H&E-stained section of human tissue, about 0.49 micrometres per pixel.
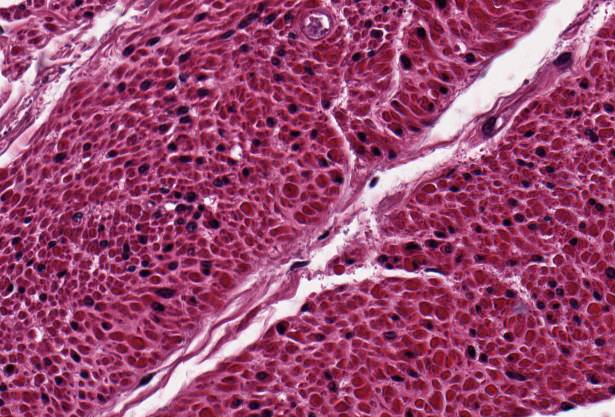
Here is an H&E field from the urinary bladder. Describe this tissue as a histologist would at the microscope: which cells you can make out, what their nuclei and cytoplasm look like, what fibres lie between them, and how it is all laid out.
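Notice first the solid sheets of closely packed polygonal cells filling nearly the whole field. Thin strands of pink fibrous stroma with elongated nuclei cross the centre diagonally, upper right to lower left. The sheets form no gland lumens or tubules, and no fat cells appear.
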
